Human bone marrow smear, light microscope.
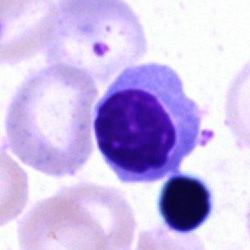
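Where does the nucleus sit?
Toward the left side of the cell.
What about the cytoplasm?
A moderate pale blue rim around the nucleus, widest on the right, with no granules and no vacuoles.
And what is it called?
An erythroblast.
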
